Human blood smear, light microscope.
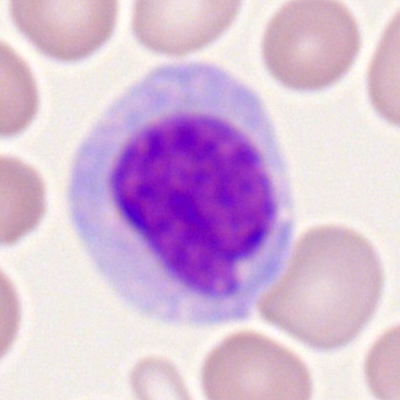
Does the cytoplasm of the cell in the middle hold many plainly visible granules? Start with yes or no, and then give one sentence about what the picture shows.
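No. No granules can be seen in the cytoplasm.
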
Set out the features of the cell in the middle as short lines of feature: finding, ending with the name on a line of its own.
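Outline: roughly oval, slightly angular edge
Nucleus: off-centre, toward the lower right
Chromatin: coarse, in darker purple clumps
Cytoplasm: wide pale blue rim around the nucleus
Name: monocyte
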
